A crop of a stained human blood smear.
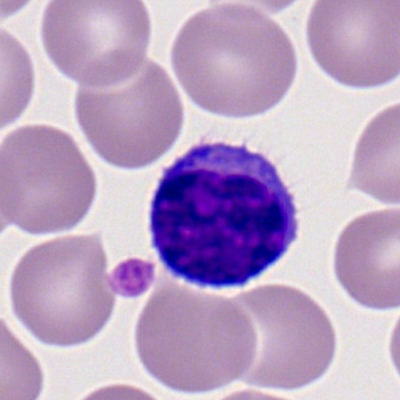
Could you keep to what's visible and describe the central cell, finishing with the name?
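The outline is roughly round. Fine hair-like projections stand out from the surface, most visibly along the upper and right edges. The chromatin is dark purple and coarsely clumped, and the cytoplasm shows no vacuoles. This is a lymphocyte.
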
